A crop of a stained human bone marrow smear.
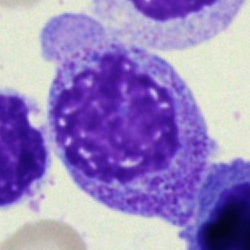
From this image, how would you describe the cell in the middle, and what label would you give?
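First thing I notice: several small clear white spots over the nucleus. There's a rim of pale lilac-blue cytoplasm around the nucleus on every side. That cytoplasm is filled with many fine purple granules. At the upper left, a pale bluish bleb with no granules bulges out. I'd call this a myelocyte.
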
